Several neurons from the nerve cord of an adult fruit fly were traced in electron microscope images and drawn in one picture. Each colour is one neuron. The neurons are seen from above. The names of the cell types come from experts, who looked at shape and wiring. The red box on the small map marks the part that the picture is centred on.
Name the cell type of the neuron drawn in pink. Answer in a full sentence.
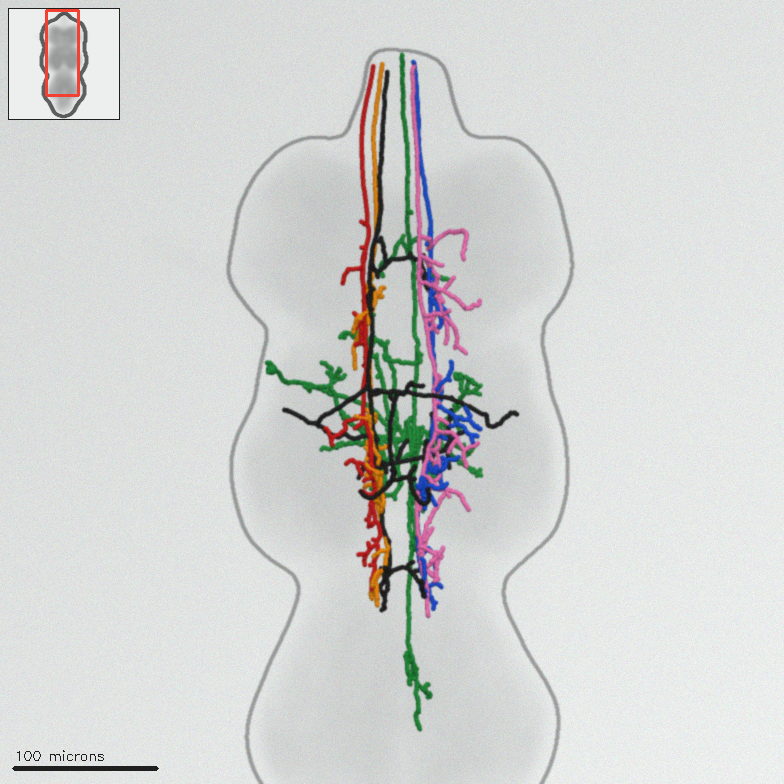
The cell type is DNae003.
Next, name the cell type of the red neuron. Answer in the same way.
The cell type is DNp22.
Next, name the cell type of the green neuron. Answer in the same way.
The cell type is AN09B040.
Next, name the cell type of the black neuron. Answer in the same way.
The cell type is DNge107.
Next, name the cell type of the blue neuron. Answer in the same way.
The cell type is DNg99.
